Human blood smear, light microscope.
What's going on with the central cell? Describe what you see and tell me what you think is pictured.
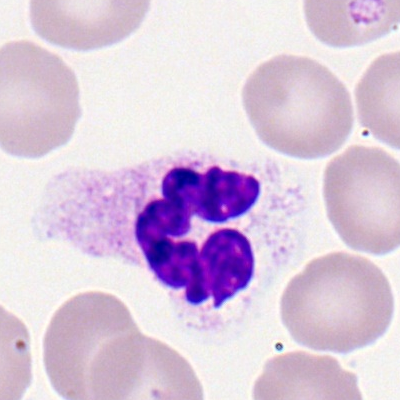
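Checking the outline first: it is irregular, with the cytoplasm reaching out furthest to the left. Next, the nucleus: several lobes joined to one another, no nucleoli seen. Then, fine pink-violet granules scattered throughout the cytoplasm. Finally, the name: segmented neutrophil.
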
